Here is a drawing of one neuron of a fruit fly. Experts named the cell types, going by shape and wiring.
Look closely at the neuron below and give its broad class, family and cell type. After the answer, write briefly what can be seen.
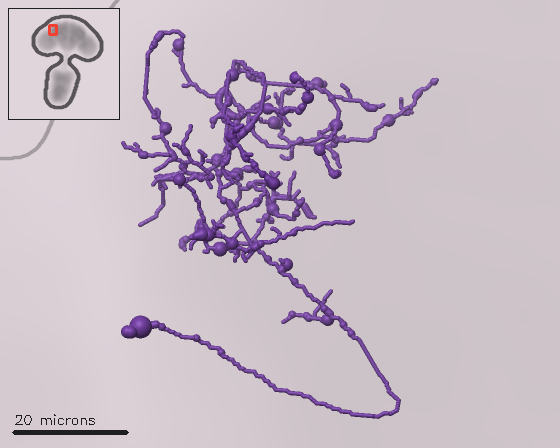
This is a central-brain intrinsic neuron. The family is hemilineage LHp1. Its cell type is CB1850. It lies in the brain. Its cell body lies at the lower left of the picture. The picture shows dozens of branch ends.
